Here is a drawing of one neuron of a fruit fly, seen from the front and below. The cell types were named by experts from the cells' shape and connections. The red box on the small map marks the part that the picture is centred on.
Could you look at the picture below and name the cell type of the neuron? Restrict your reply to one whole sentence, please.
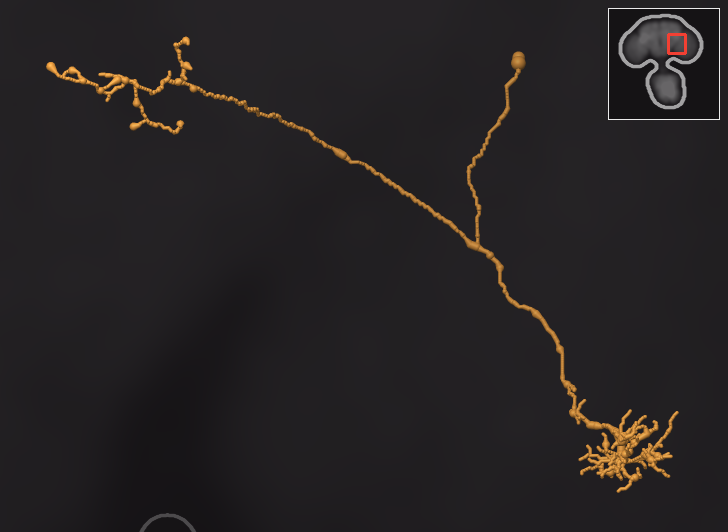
It is as LPC1 that this neuron is typed.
